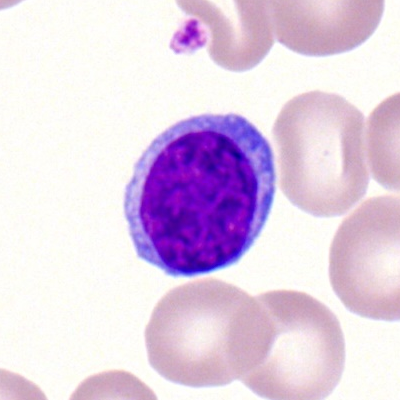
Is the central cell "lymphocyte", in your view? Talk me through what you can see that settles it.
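Look at the central cell: its outline is smooth and oval, and the nucleus fills most of it. The chromatin is dark purple and coarsely clumped, while the cytoplasm forms only a narrow rim with no distinct granules and no vacuoles.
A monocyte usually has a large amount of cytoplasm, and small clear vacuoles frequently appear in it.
That narrow, vacuole-free rim speaks against monocyte.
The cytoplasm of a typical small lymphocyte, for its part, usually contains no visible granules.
So yes, the name fits: this is a lymphocyte.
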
